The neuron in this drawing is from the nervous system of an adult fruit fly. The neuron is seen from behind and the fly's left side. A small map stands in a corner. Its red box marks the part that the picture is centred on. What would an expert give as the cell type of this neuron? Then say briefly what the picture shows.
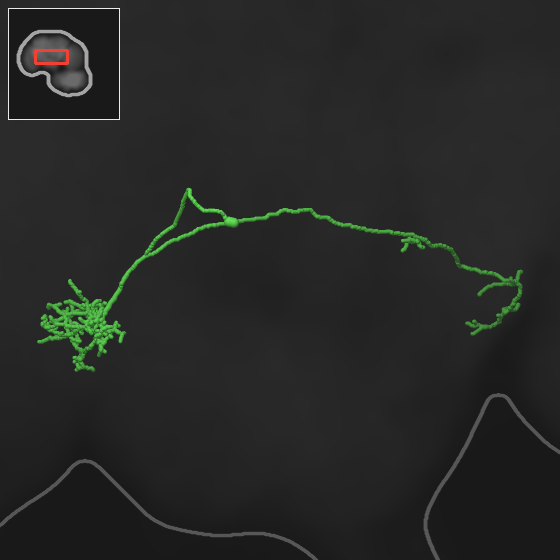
It is of cell type CB2501. It is a central-brain intrinsic neuron. The cell body can be seen in the middle of the picture. As drawn here it is more than twice as wide as it is tall.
